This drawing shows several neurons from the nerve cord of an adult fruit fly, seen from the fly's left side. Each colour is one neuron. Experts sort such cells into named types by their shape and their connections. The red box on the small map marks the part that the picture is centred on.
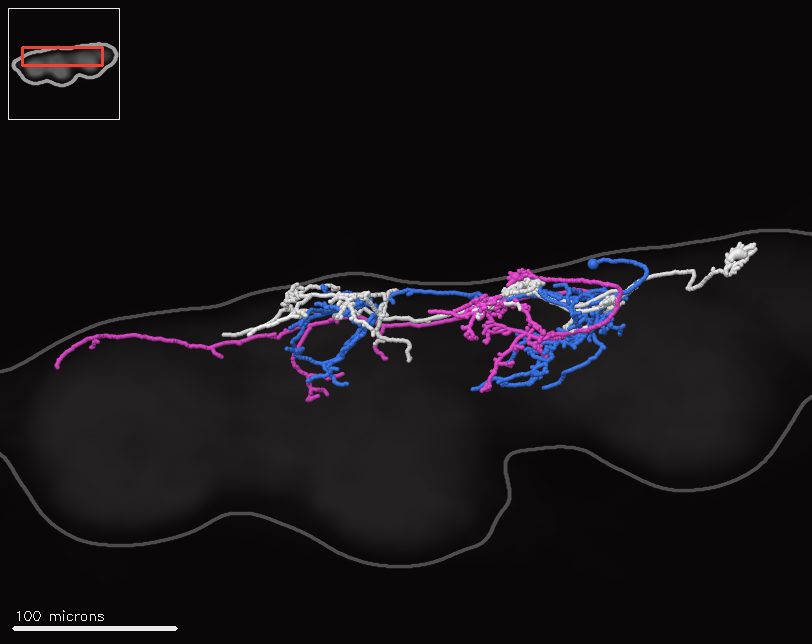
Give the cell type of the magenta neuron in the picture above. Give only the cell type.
IN19B013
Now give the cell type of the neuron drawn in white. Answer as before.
IN19B002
